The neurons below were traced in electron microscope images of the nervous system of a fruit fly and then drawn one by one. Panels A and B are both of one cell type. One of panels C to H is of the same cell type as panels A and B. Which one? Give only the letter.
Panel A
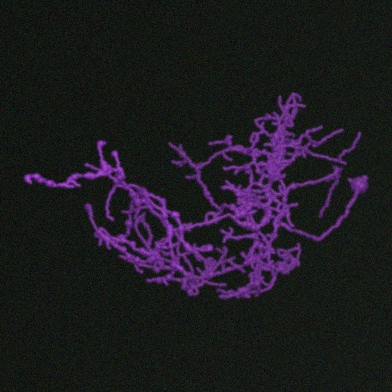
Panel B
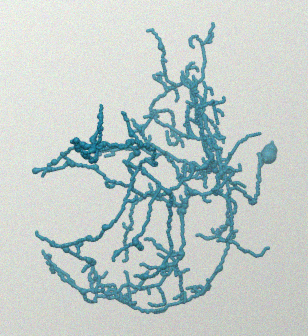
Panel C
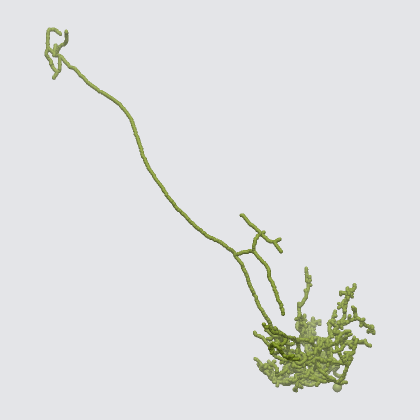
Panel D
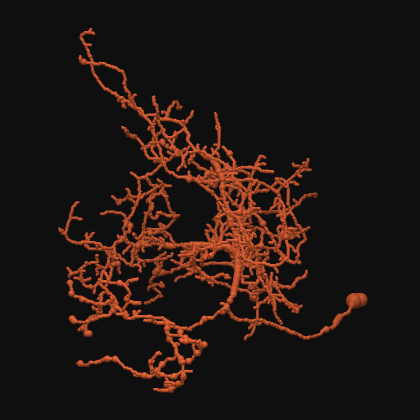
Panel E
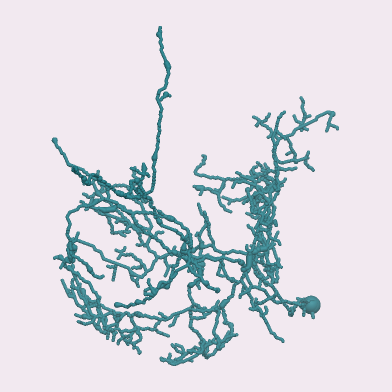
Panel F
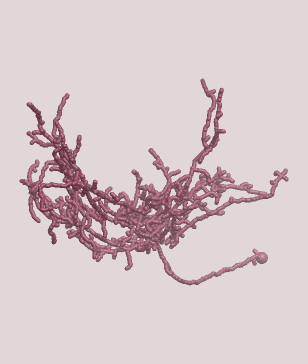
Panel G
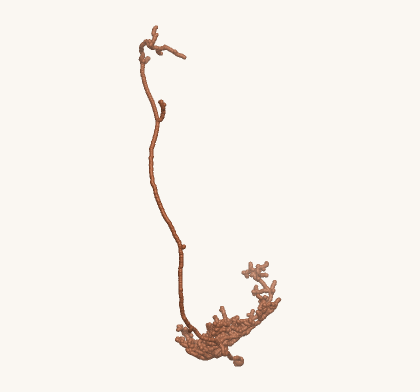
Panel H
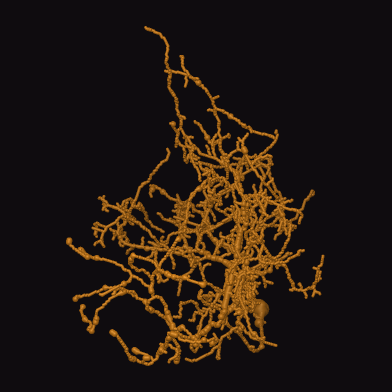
E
